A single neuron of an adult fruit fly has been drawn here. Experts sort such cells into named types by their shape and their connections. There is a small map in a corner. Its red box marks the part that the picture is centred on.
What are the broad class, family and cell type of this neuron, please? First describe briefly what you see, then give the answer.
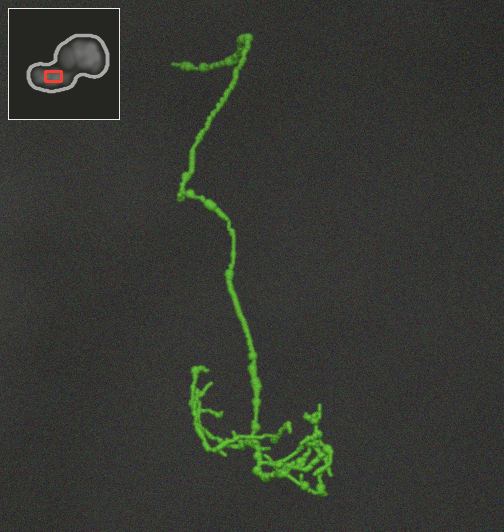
No cell body is drawn. In this view it is more than twice as tall as it is wide. It is a sensory neuron entering the nerve cord. Its family is called class gustatory. The cell type is WG3.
